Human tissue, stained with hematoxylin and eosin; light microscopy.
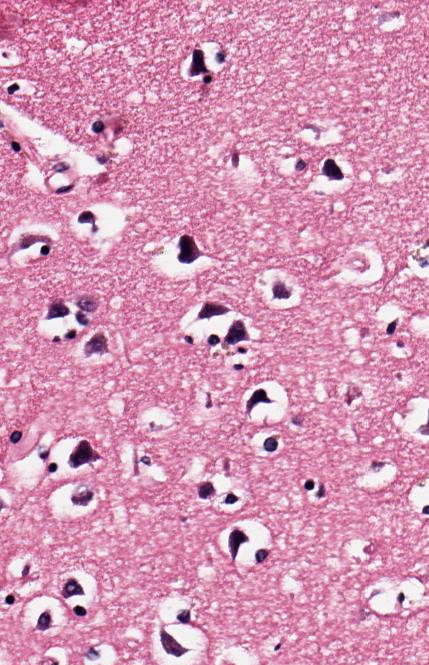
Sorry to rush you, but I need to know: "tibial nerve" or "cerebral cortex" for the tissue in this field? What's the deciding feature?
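This is cerebral cortex. First, the cells: dark cell bodies, most within a clear halo, are spread fairly evenly through a pink matrix, in no rows, layers or glandular units.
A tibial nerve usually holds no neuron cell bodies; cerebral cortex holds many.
Second, the matrix: finely granular, peppered with tiny clear vacuoles.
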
